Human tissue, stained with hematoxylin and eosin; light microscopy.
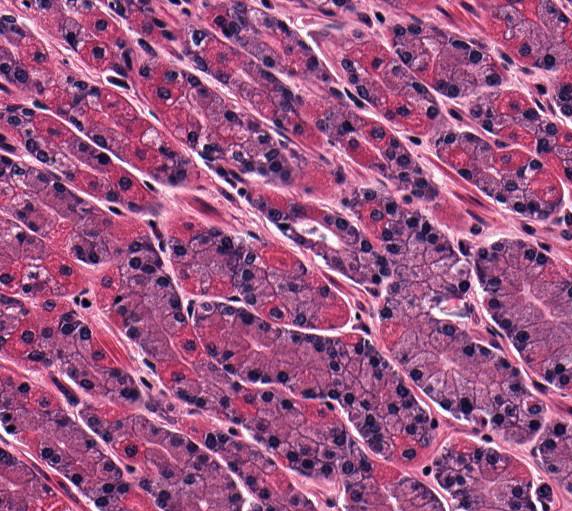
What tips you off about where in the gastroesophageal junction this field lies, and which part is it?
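Oxyntic mucosa occupies this field. Two intermixed cell kinds line the glands: one with bright pink cytoplasm, and chief cells, finely granular and pale purple-grey, with small dark basal nuclei.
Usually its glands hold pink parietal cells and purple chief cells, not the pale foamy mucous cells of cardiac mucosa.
Scant connective tissue lies between the glands.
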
